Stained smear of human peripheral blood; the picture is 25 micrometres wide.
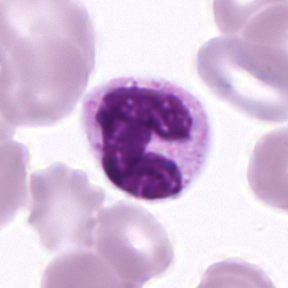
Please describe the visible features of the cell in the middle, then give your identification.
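Nucleus: curved band, hollow side facing right. Cytoplasm: fine pink-violet granules scattered throughout; no vacuoles. Outline: rounded, smooth, no projections. Cell: band neutrophil.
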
